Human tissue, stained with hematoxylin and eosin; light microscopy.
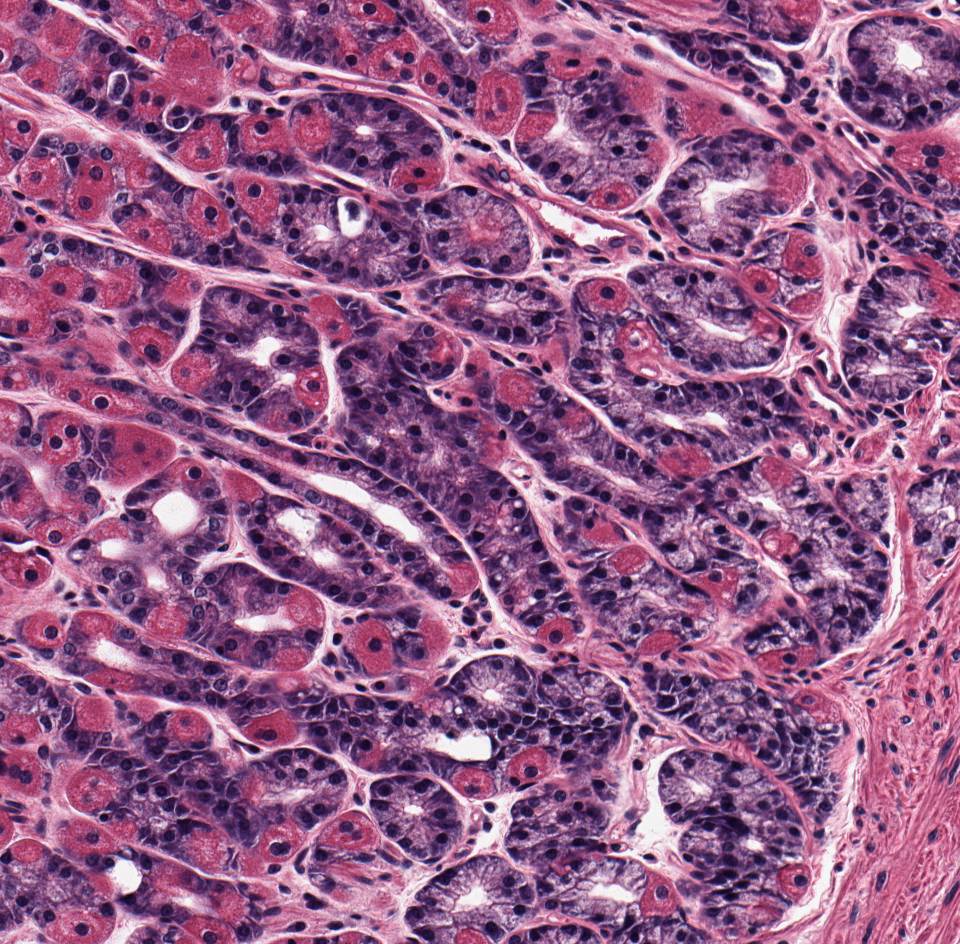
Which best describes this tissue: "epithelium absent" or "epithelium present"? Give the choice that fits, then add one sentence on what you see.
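Epithelium present. Many gland-lining cells have purple, finely granular cytoplasm with basally placed nuclei, and they predominate toward the right and lower part of the field.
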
